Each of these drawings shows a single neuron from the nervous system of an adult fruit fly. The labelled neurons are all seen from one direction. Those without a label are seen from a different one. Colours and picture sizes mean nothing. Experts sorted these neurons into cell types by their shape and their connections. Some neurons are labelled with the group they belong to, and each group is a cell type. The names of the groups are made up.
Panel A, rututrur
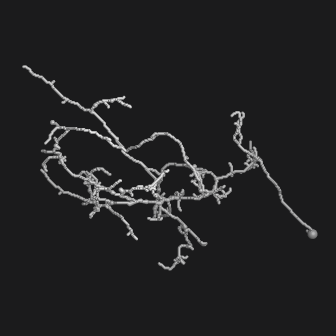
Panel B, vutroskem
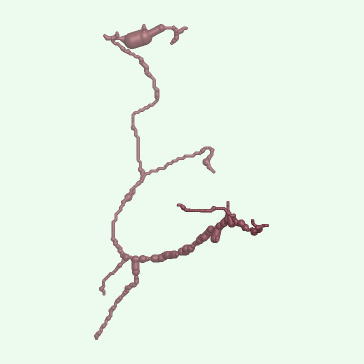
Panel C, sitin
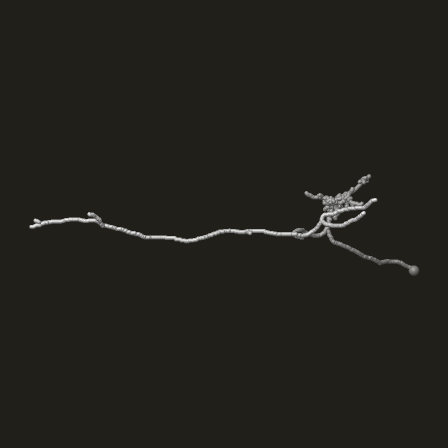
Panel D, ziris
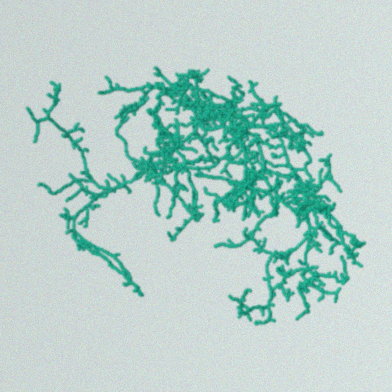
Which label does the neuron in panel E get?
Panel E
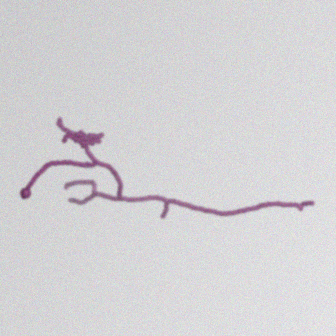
sitin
